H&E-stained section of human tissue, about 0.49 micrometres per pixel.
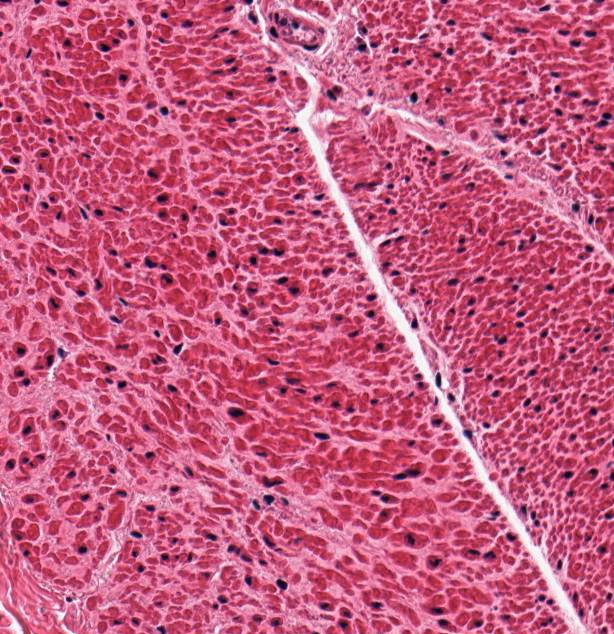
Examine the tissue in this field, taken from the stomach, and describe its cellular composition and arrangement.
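First: densely packed eosinophilic smooth muscle cells, grouped into bundles, fill the whole field. Next: most are cross-cut, small rounded to polygonal profiles. Then: lower left, cells are cut more obliquely, nuclei more elongated. Finally: a small blood vessel lies in connective tissue at top centre.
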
